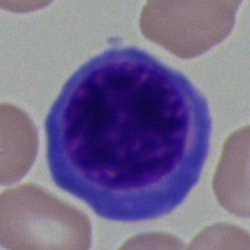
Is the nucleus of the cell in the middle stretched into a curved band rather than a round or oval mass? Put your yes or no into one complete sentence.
No, the nucleus of this cell is round or oval, not drawn out into a band.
